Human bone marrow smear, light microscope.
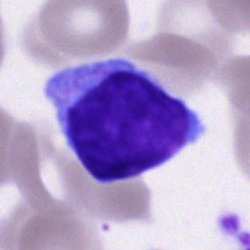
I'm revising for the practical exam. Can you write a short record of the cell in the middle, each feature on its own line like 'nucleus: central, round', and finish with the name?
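Outline: angular, irregular, not smoothly round
Nucleus: single unlobed mass filling most of cell
Chromatin: dark purple, fairly even, no coarse clumps
Vacuoles: none in cytoplasm
Cell: lymphocyte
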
